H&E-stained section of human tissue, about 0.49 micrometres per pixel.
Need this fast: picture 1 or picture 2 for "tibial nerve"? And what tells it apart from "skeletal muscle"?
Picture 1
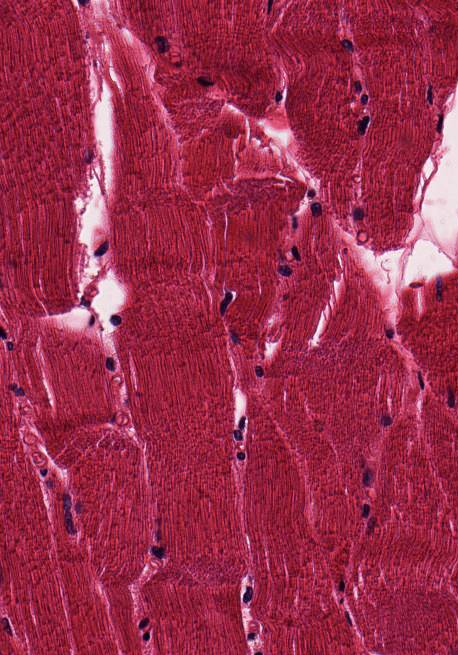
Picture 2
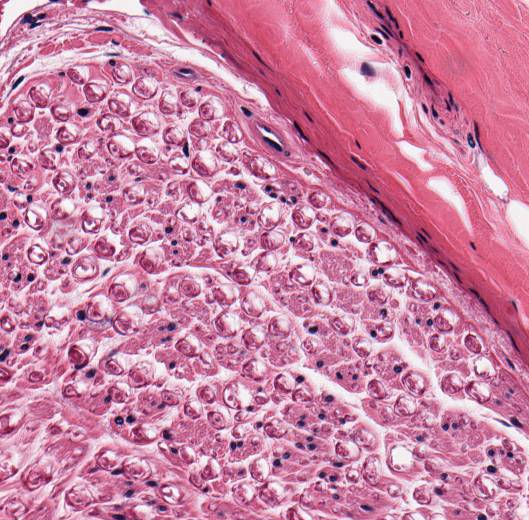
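Picture 1: skeletal muscle. Picture 2: tibial nerve. Picture 1: fibres fill the field, running mainly top to bottom, fine cross-striations along their length. Cytoplasm deep pink-red with eosin. Small dark oval nuclei in the narrow spaces between fibres. Picture 2: tightly packed bundle of nerve fibres, lower left; band of dense connective tissue, upper right corner. Fibres cut transversely throughout the bundle, as round profiles. Many show a central pink axon inside a pale, clear ring. Small, dark, oval nuclei scattered singly between fibres.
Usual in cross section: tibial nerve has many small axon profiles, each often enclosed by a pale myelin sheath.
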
